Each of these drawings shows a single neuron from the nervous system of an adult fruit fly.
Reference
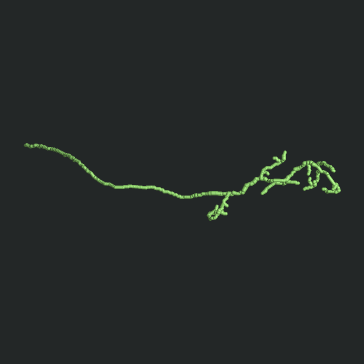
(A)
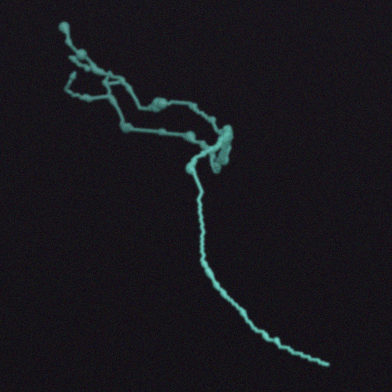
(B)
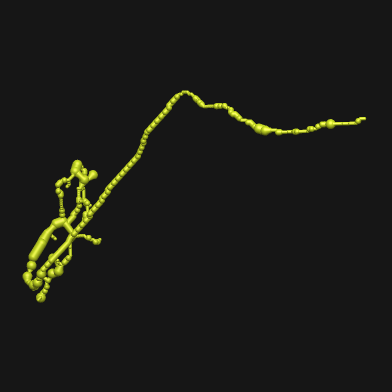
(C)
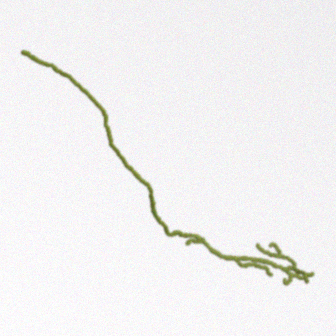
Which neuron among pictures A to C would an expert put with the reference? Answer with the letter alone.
B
